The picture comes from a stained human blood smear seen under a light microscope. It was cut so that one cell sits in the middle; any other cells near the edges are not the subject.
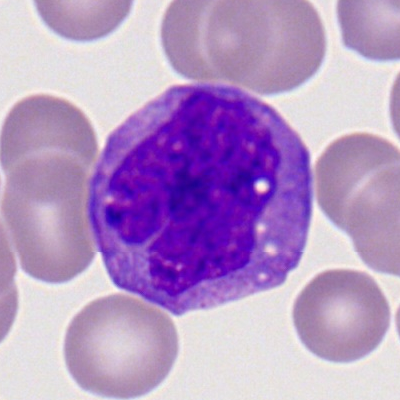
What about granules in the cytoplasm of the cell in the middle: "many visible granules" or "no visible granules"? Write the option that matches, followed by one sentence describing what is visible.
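Many visible granules. The cytoplasm is dusted with fine pinkish-purple granules.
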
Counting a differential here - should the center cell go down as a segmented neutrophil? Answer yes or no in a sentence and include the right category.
No, the one in the center is not a segmented neutrophil; it is a monocyte.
